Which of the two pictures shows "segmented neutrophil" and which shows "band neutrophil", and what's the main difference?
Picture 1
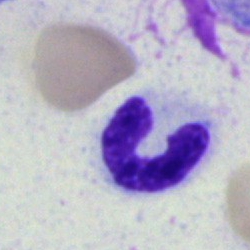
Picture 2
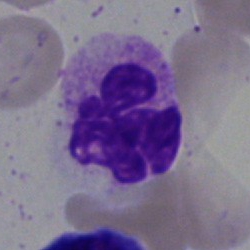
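Picture 1 shows the band neutrophil; picture 2 shows the segmented neutrophil. Nucleus, picture 1: a curved band bent into a U, its opening facing upward.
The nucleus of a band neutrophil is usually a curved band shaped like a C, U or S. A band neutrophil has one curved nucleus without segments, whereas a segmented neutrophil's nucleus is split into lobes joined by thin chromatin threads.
Cytoplasm, picture 1: pale with only a faint lilac tint, filling the notch between the two arms of the nucleus; the outer border is faint and hard to trace. Chromatin, both pictures: dark purple and coarsely clumped.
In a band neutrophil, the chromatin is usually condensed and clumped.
Nucleoli, both pictures: none visible. Surroundings, picture 2: pale red cells lie against the cell on both its left and right sides.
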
